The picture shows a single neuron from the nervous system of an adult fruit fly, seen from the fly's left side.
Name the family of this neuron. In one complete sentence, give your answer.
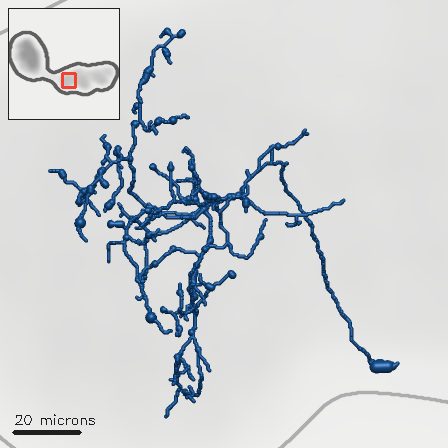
The neuron is listed under family hemilineage 12B.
